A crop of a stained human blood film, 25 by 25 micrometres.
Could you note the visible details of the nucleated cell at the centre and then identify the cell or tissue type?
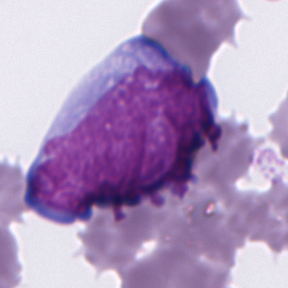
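Measuring about 19 by 14 micrometres, the cell is mostly filled by its nucleus. Its chromatin is finely stippled and lacy, with no coarse dark clumps. The cytoplasm is pale blue. Small ragged dark tags are present along the lower-right edge of the cell. This cell is a myeloblast.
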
